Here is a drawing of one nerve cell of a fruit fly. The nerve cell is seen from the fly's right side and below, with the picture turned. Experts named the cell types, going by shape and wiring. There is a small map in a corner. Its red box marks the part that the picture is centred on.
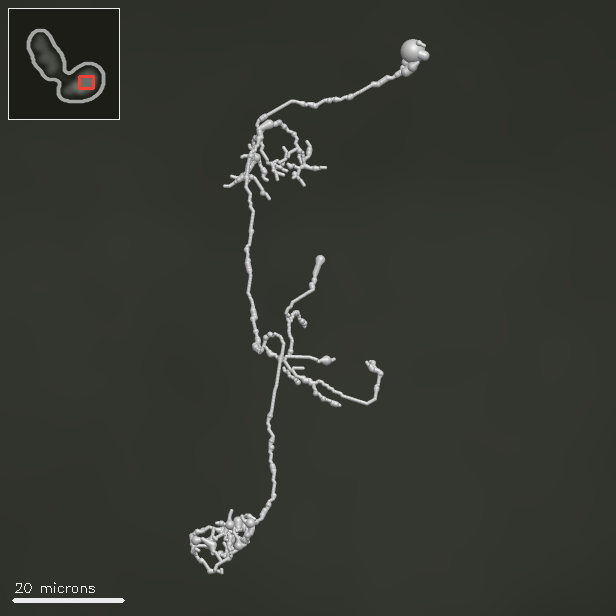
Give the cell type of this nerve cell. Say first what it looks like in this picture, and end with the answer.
By the scale bar it is about 100 microns tall in this view. The picture shows dozens of branch ends. This is a central-brain intrinsic neuron. It is of cell type PFNa.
